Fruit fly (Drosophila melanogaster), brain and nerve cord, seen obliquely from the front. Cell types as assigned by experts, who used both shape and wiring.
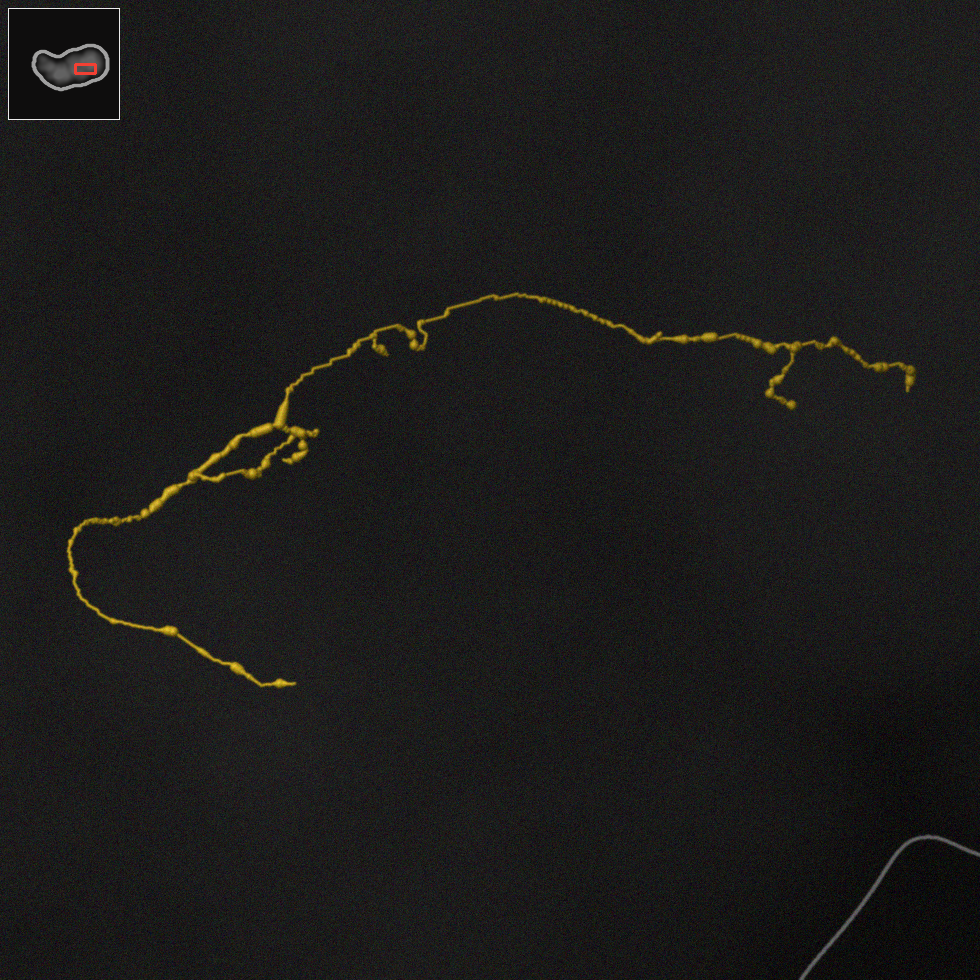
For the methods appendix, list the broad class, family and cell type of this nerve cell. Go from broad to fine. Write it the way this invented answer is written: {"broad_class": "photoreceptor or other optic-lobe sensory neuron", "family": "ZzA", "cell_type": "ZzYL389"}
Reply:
{"broad_class": "sensory neuron entering the brain", "family": "class hygrosensory", "cell_type": "HRN_VP4"}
